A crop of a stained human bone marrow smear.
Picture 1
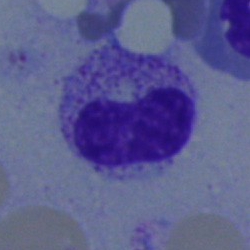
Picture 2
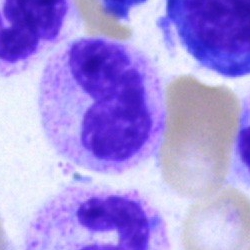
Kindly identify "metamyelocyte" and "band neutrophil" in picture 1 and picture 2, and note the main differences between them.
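Metamyelocyte in picture 1, band neutrophil in picture 2. The first thing I notice is the nucleus: in the metamyelocyte it is bean-shaped, indented on its upper side and sitting in the lower half of the cell, while in the band neutrophil it is deeply indented from the left side.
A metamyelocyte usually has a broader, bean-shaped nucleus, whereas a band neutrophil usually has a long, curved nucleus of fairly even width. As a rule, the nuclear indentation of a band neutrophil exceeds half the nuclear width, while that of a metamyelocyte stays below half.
The chromatin is dark purple in both, condensed in the metamyelocyte and dense in the band neutrophil, and neither shows nucleoli.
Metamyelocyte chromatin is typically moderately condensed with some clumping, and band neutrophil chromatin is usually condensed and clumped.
Both outlines are round, the band neutrophil's also smooth, and I see no vacuoles in its cytoplasm. Each has a pale red cell next to it, touching the top edge of the metamyelocyte and lying beside the right side of the band neutrophil.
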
